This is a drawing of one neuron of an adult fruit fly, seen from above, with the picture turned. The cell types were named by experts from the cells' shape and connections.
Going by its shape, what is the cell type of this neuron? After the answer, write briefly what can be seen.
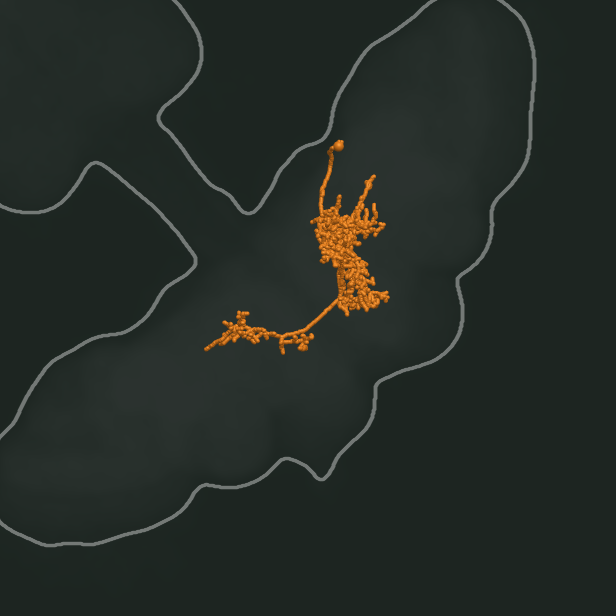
The cell type is SIP029. It is a central-brain intrinsic neuron. The cell body can be seen at the top of the picture. As drawn here it is about as wide as it is tall.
